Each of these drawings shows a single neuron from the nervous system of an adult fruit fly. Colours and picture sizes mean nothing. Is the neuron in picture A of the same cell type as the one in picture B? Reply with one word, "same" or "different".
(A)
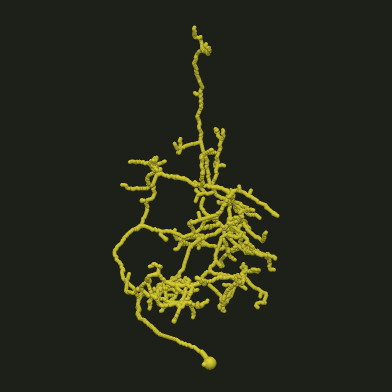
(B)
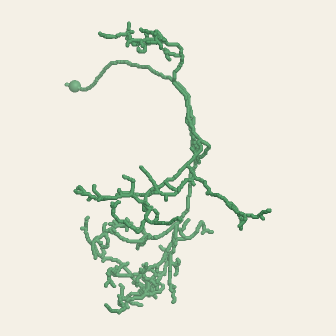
same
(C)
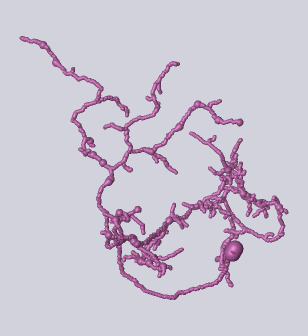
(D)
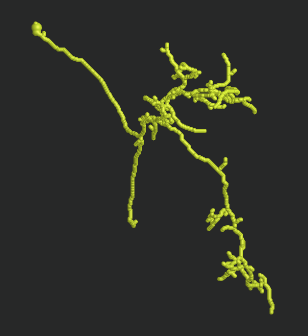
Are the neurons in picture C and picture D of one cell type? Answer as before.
different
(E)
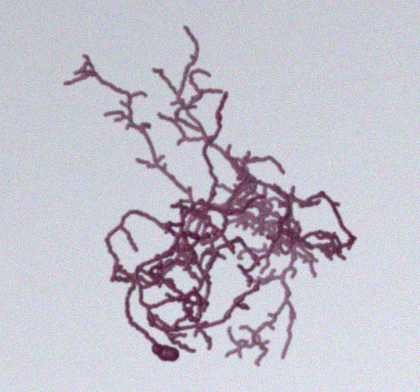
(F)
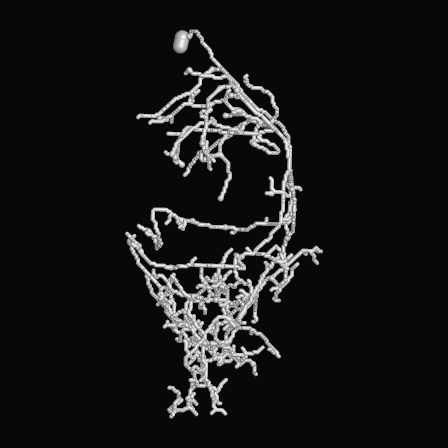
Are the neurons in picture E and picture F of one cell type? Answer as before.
same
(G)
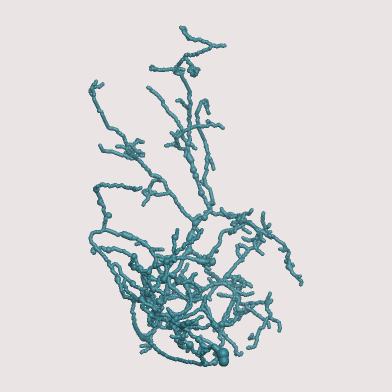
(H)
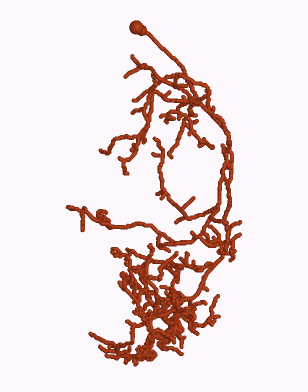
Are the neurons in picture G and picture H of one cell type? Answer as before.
same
